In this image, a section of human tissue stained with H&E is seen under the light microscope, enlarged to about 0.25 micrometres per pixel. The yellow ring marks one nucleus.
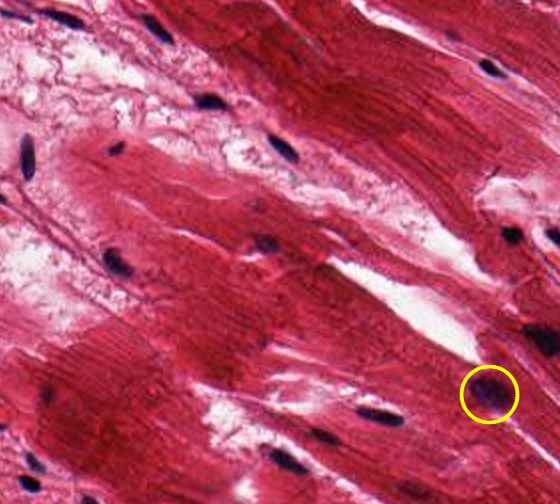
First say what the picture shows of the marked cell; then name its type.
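The nucleus is a plump oval, broader and less drawn-out than the slender dark nuclei lying in the pale gaps nearby. The nucleus stains dark purple but unevenly, with blotchy darker and paler patches and a soft, fuzzy edge. The nucleus lies within the red body of a fibre, with a thin white cleft running close beside it along the fibre. The cytoplasm around the nucleus is deep red-pink and shows fine streaks running along the length of the fibre. The fibre runs diagonally from upper left to lower right, parallel to the neighbouring fibres. The marked nucleus belongs to a cardiomyocyte.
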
